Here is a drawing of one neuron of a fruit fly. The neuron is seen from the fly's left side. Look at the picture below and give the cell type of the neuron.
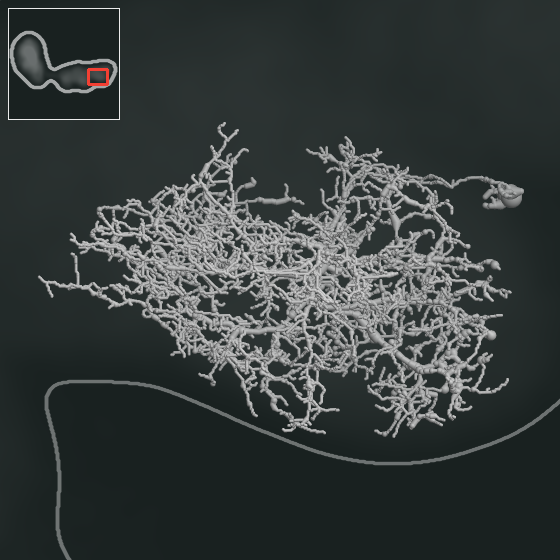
IN19A005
